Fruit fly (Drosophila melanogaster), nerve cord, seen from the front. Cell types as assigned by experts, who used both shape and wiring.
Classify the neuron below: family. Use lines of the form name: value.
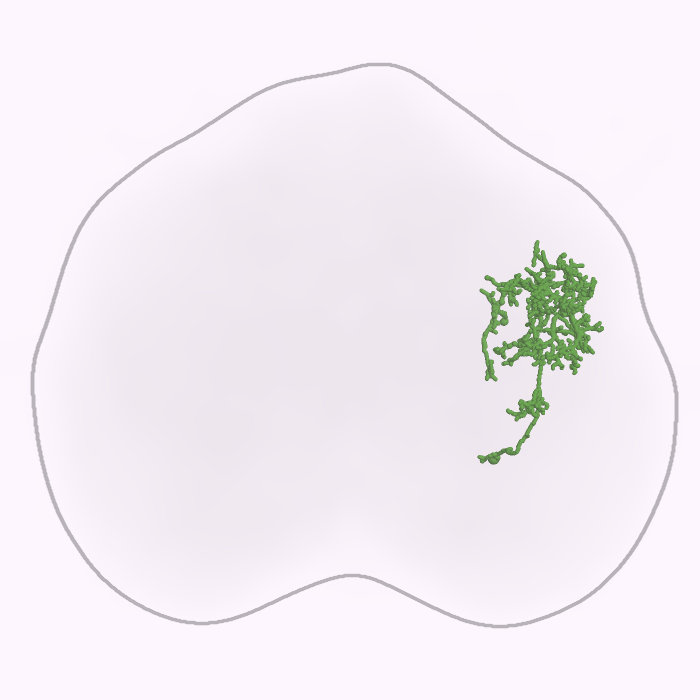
family: hemilineage 13A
